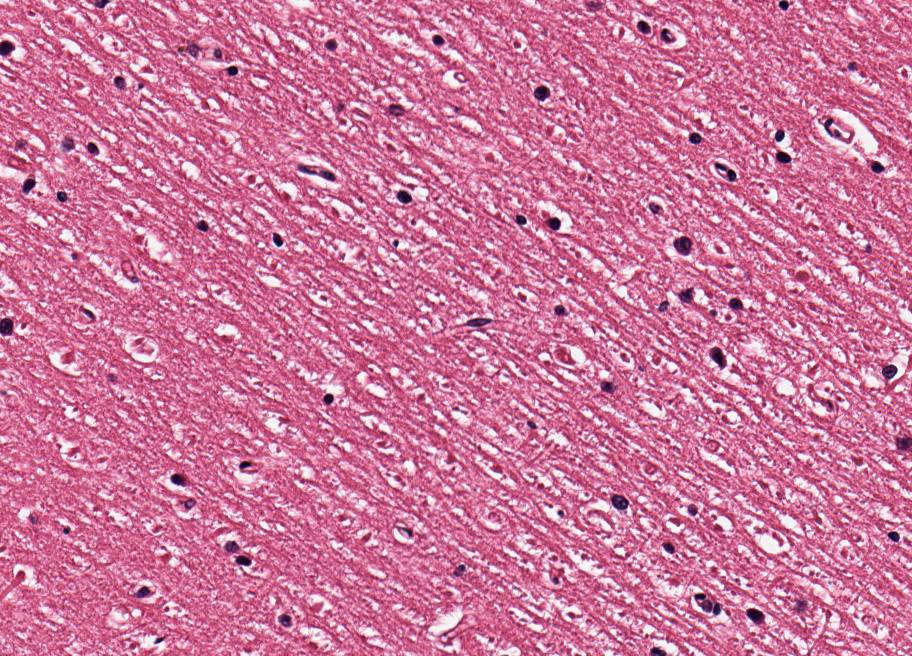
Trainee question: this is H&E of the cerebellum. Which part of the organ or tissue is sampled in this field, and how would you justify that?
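What runs through this field is white matter. The whole field is pink, finely fibrillar, its fibres parallel and diagonal.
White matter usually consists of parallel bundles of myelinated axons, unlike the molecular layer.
Many small dark nuclei sit within clear perinuclear halos.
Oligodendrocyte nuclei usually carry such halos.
The nuclei are sparse, widely scattered. I find no large cell bodies with big nuclei and prominent nucleoli.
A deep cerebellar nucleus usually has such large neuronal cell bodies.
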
